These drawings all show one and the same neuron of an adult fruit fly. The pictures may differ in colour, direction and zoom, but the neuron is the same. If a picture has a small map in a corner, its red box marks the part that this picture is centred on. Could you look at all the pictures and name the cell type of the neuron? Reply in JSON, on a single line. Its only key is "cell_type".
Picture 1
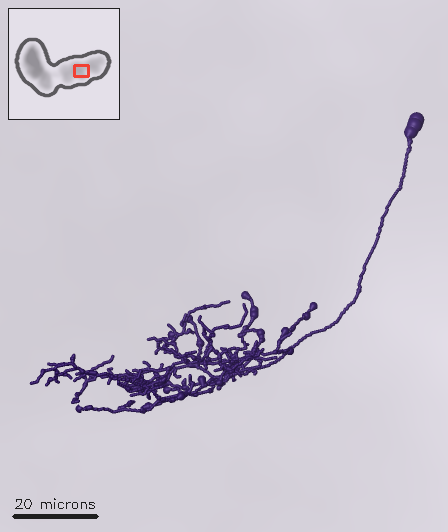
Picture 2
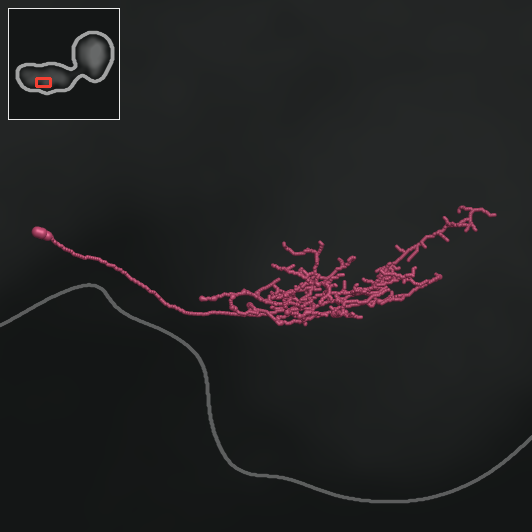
{"cell_type": "IN01B078"}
